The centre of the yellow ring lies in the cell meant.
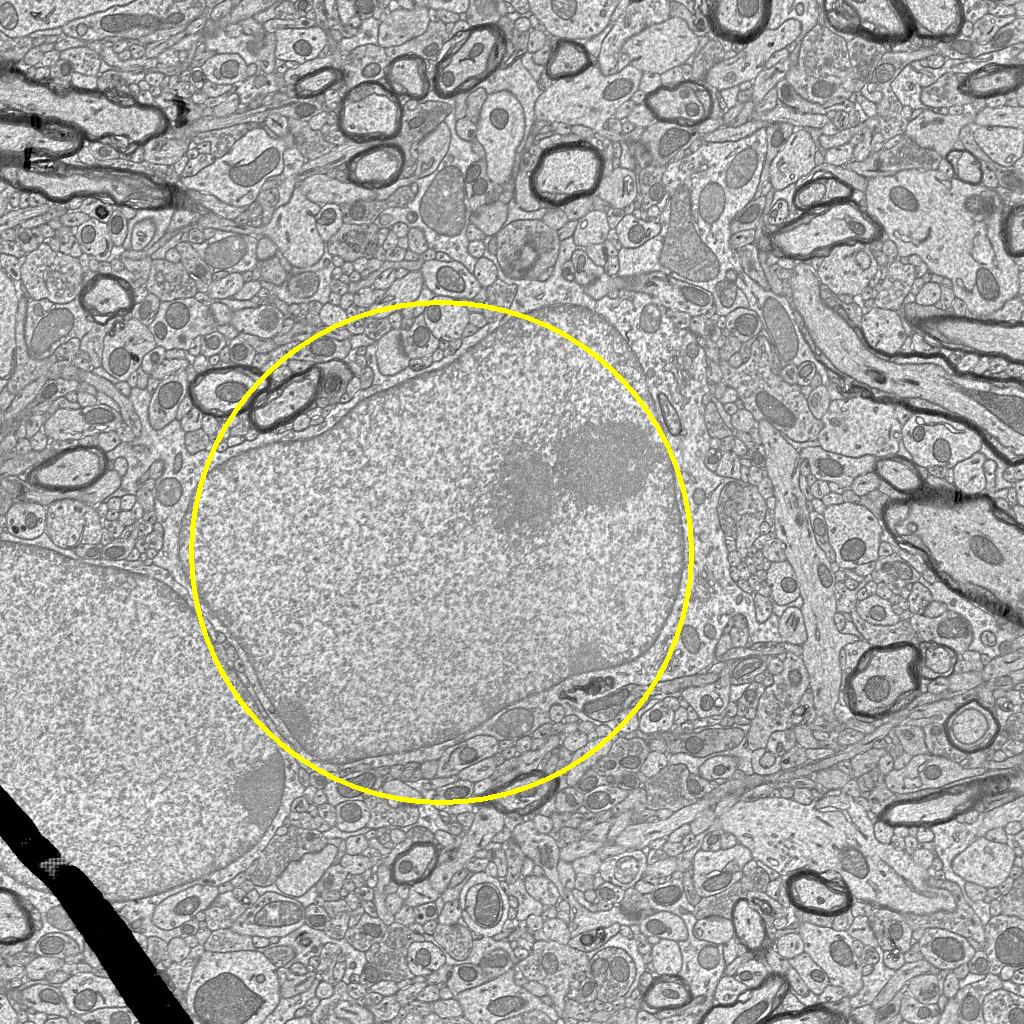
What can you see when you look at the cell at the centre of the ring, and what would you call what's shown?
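Looking here, a large oval nucleus fills most of the ring. Its outline is smooth, no deep folds or indentations. It's mostly pale, with fine, evenly spread granular chromatin. And I see no thick dark band of chromatin lining the envelope's inner side. It's an astrocyte.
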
